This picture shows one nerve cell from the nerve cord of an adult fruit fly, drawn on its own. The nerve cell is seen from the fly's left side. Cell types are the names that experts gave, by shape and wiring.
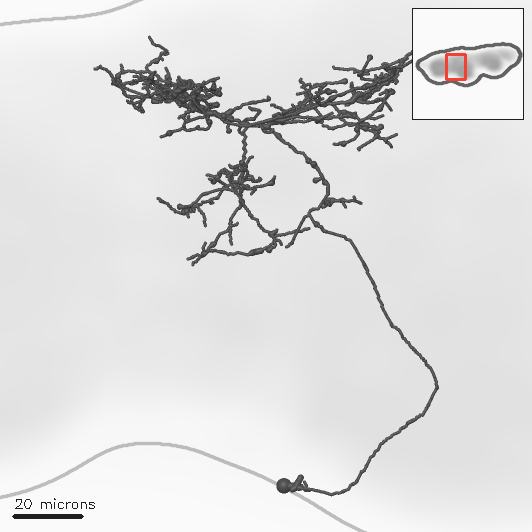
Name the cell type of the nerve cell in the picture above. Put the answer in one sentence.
The cell type is IN00A047.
